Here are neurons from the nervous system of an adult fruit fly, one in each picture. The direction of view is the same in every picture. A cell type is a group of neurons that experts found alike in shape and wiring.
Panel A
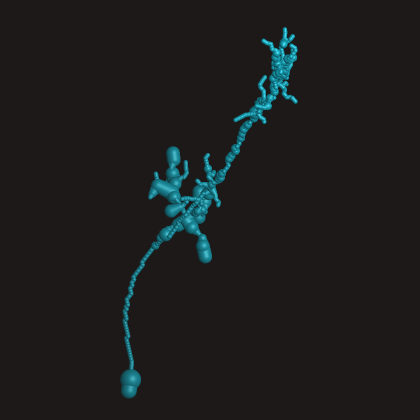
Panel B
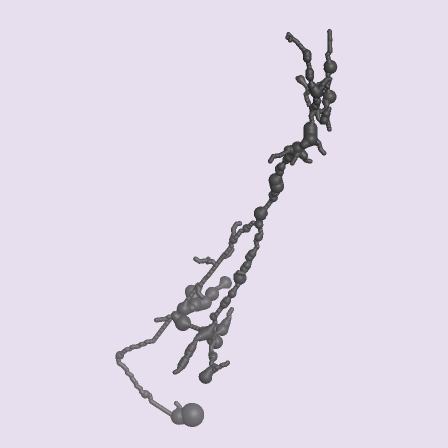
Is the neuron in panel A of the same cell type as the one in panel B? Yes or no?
yes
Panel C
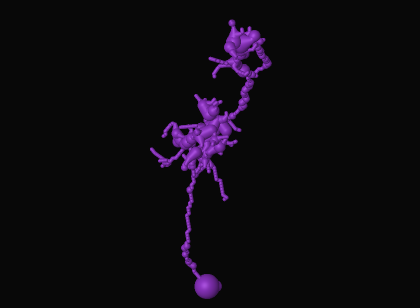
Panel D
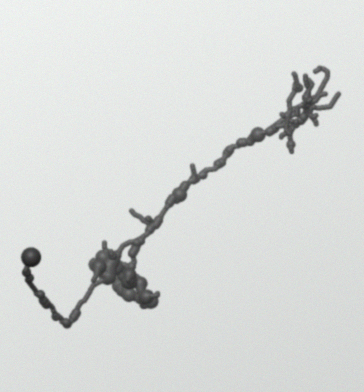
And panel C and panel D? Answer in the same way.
no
